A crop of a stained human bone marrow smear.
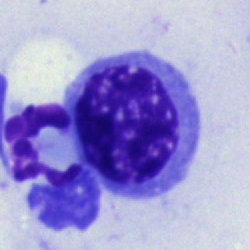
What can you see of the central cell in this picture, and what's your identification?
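A smooth, rounded outline encloses a nucleus that fills most of the cell, leaving a moderate rim of pale blue cytoplasm. This rim is wider on the right side than on the left. The chromatin is dark purple and coarsely clumped, with many small pale spots between the clumps. The cell is an erythroblast.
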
